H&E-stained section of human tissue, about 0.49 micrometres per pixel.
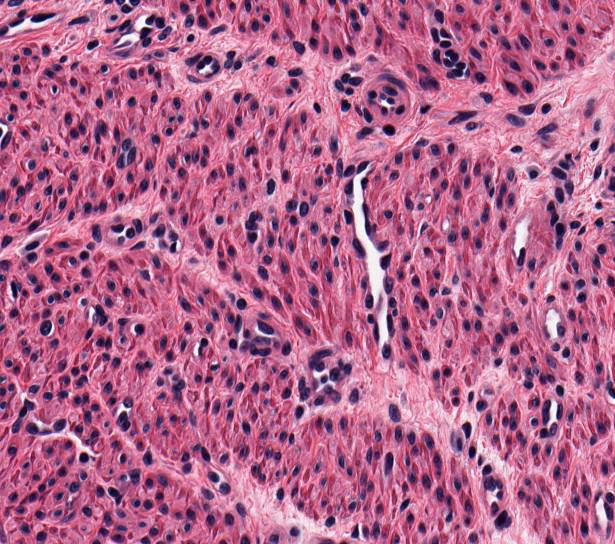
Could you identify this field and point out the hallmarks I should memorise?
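Answer: smooth muscle. The whole field is a dense, crowded sheet of spindle cells arranged in fascicles running in differing directions. The cells have abundant pink cytoplasm with indistinct cell borders.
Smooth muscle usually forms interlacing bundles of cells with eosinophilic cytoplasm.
No glands or epithelium are present anywhere.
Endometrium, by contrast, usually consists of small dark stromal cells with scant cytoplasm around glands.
A narrow, slit-like empty space runs vertically through the centre.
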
